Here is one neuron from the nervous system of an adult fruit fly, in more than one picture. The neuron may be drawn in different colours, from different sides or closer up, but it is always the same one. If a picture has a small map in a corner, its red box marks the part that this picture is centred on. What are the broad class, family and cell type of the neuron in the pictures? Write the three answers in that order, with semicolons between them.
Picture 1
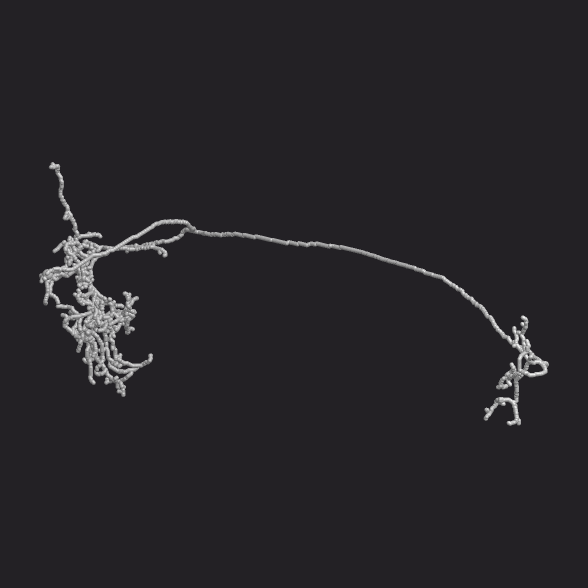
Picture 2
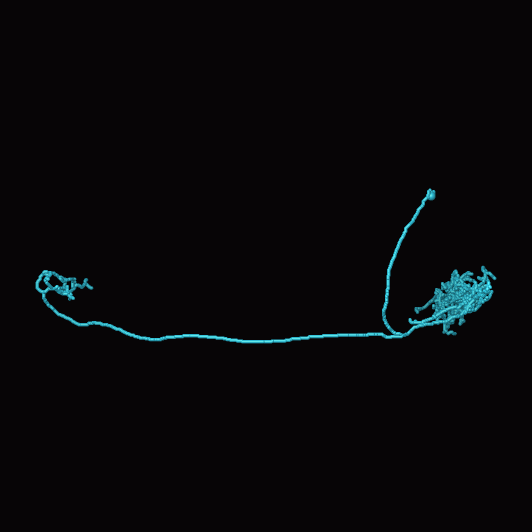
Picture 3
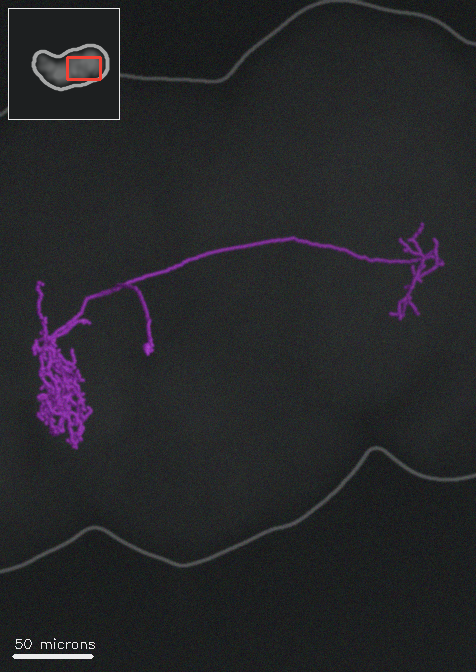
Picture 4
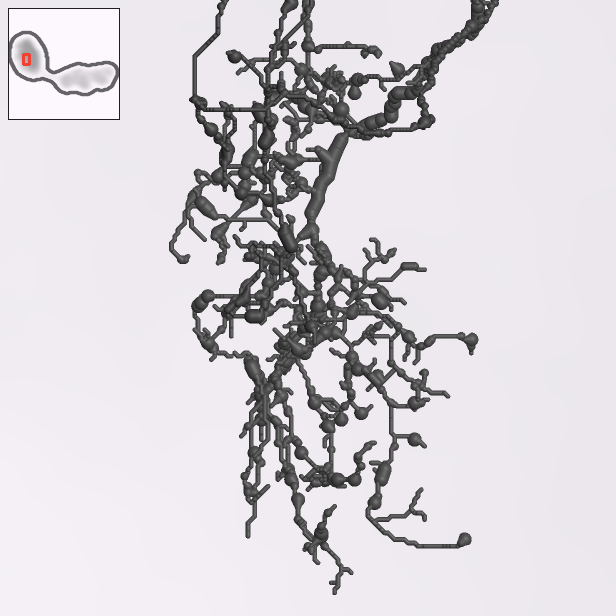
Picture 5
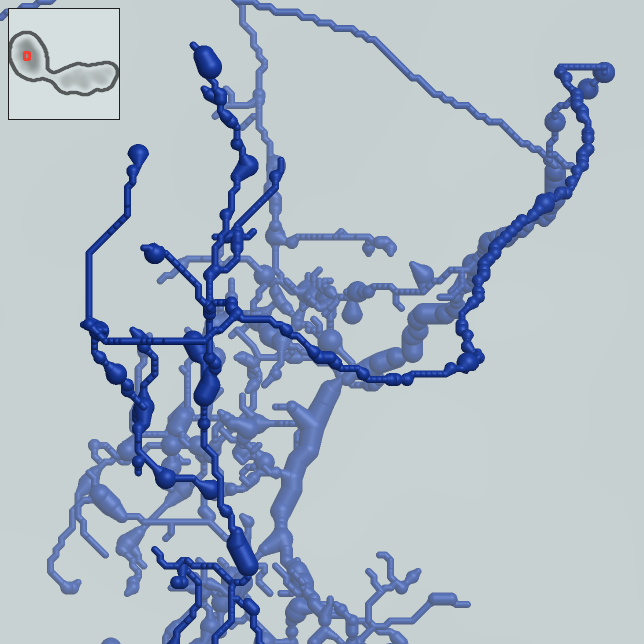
central-brain intrinsic neuron; hemilineage VLPa2; AVLP203_a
